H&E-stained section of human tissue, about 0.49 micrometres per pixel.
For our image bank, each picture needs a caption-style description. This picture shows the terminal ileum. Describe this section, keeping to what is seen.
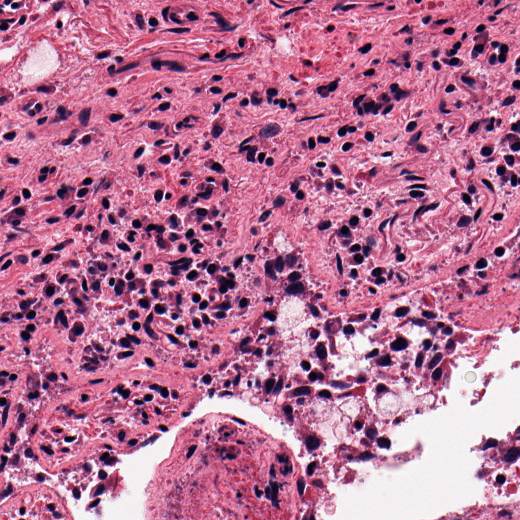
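Across the lower left and centre of the field lies a denser band of crowded cells. Their nuclei are dark, with irregular outlines. Cytoplasm in these cells is scant, so the nuclei sit close together. Near the lower right edge of the tissue are a few cells with pale, bubbly cytoplasm.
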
